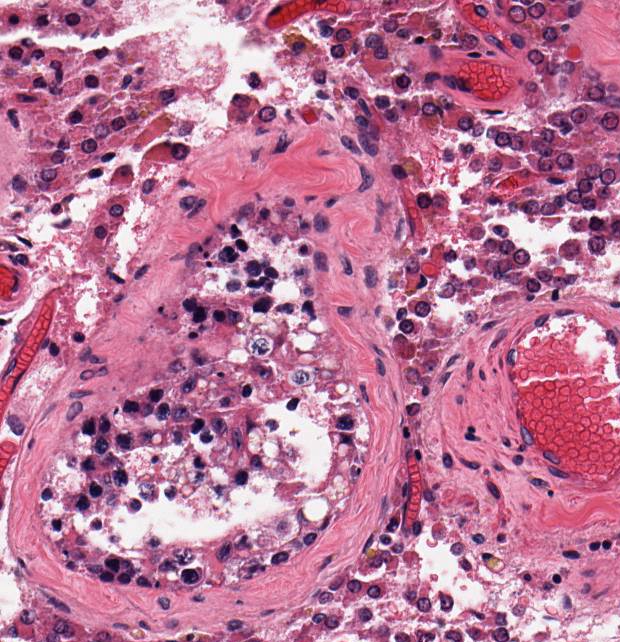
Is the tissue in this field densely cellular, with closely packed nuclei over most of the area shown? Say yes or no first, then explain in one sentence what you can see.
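Yes. The tissue around the structures is crowded with round cells that have round dark nuclei.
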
